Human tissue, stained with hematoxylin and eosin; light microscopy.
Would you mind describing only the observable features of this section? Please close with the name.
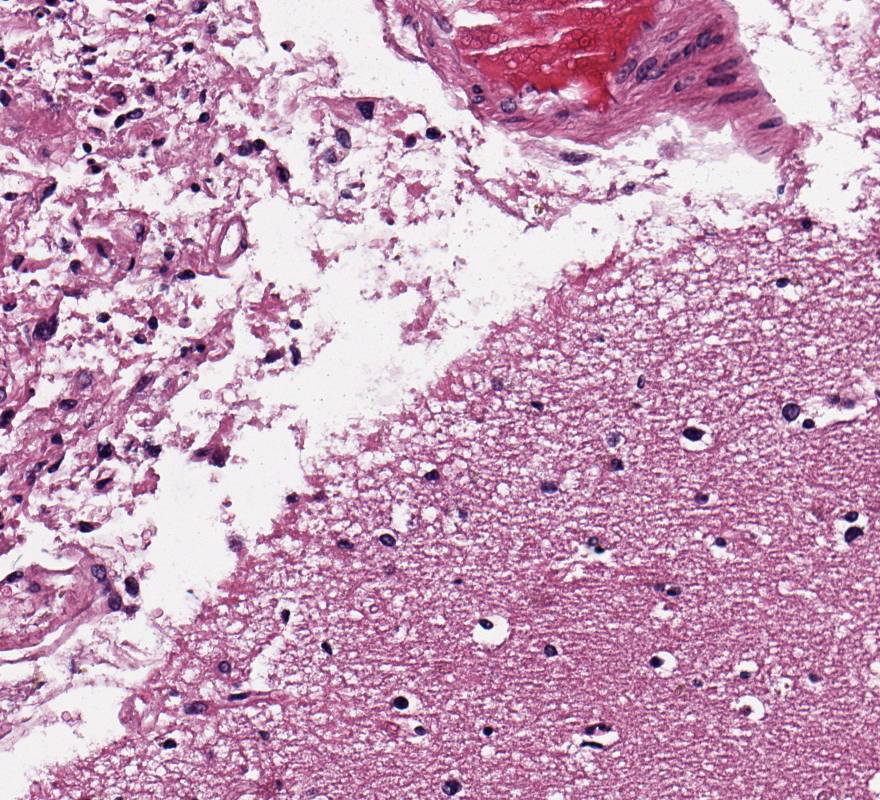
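Pale empty band, diagonal, upper right to lower left, between two tissues. Lower right: dense, evenly pink; finely fibrillary, finely vacuolated background; no fibre bundles; sparse scattered small round dark nuclei. Upper left: loose, frayed; dark nuclei more numerous, many elongated or irregular. Cerebral cortex.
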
